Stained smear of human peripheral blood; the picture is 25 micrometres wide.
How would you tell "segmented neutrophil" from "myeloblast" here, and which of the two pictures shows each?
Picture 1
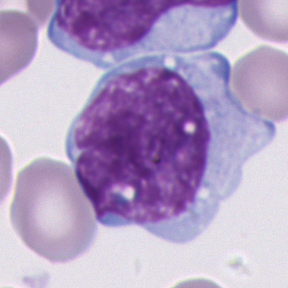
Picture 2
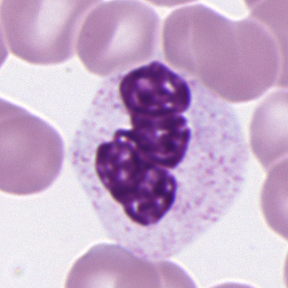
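Picture 1 shows a myeloblast; picture 2 shows a segmented neutrophil. The cytoplasm of the myeloblast is pale grey-blue, whereas the segmented neutrophil has a wide rim of very pale pinkish-lilac cytoplasm around its nucleus.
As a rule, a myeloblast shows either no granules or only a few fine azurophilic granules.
No granules are visible in the cytoplasm of picture 1. The right edge of the myeloblast bears angular, pointed projections, while the segmented neutrophil has a roughly oval, smooth outline without projections. The nucleus of the myeloblast measures about 14 by 12 micrometres. In the segmented neutrophil the chromatin is dark purple and coarsely clumped, with small pale gaps inside each lobe, and no nucleoli can be seen. Its cytoplasm shows no vacuoles. Another nucleated cell touches the upper edge of the myeloblast.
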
